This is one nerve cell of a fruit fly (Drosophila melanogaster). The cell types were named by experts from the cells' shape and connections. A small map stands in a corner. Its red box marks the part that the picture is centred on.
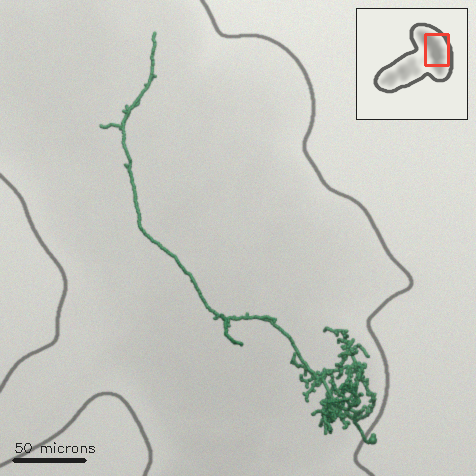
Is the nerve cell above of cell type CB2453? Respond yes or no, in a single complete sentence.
No, this nerve cell is identified as another cell type instead of CB2453.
